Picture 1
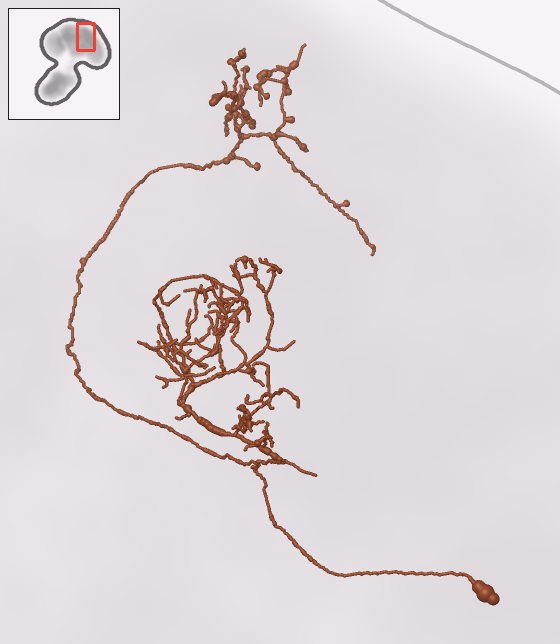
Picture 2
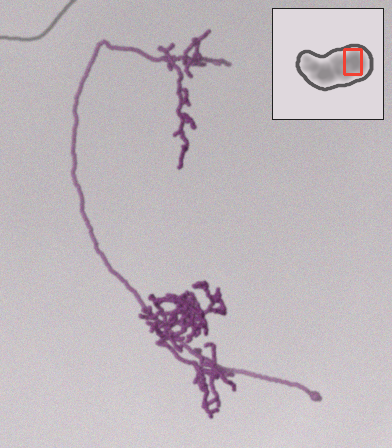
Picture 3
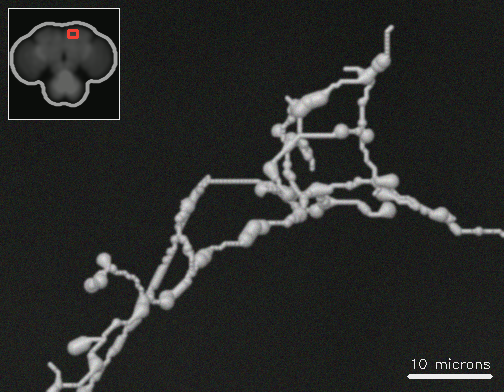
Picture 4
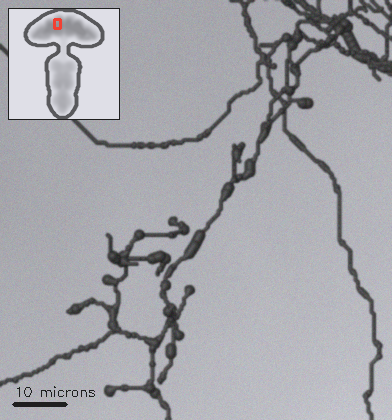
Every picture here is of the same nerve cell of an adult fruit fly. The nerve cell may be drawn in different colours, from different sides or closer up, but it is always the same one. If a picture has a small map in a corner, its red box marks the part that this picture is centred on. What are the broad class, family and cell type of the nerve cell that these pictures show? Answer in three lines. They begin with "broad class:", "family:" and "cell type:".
broad class: central-brain intrinsic neuron
family: hemilineage ALlv1
cell type: M_lvPNm26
